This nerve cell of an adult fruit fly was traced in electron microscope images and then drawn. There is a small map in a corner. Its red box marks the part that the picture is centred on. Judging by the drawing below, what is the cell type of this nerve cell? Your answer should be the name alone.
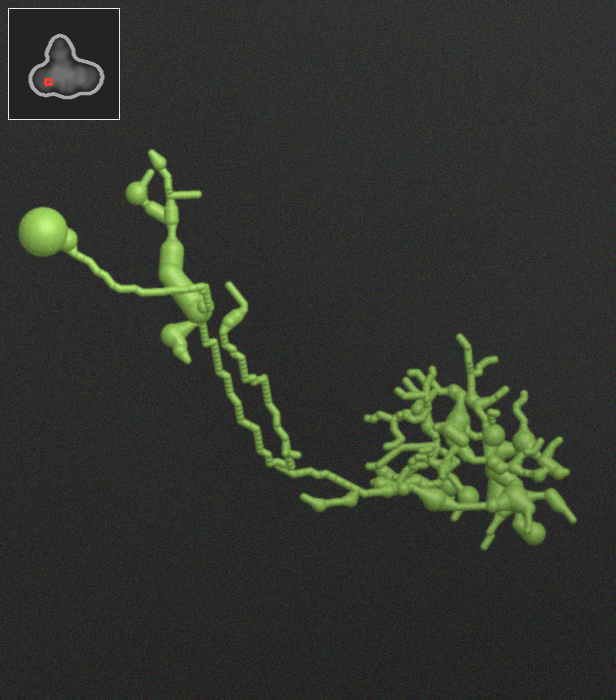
T5d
